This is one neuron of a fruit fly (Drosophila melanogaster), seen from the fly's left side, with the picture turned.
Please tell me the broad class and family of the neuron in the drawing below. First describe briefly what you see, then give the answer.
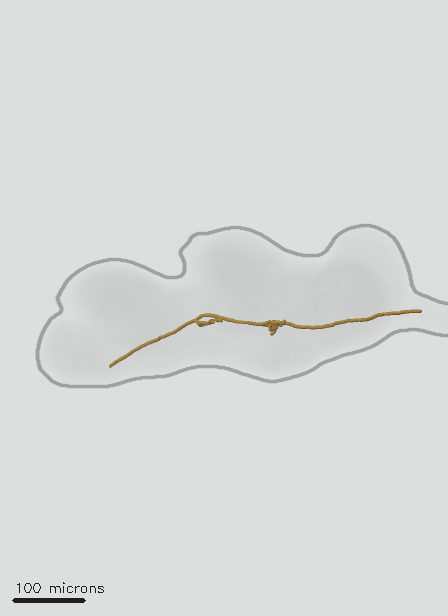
From left to right in the picture it spans about 450 microns. In this view it is more than twice as wide as it is tall. It is a sensory neuron entering the nerve cord. Its family is called class mechanosensory proprioceptive.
